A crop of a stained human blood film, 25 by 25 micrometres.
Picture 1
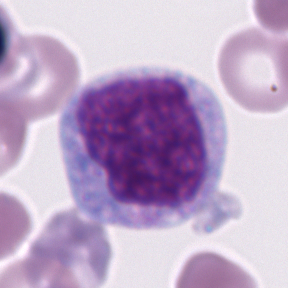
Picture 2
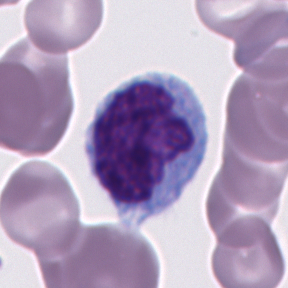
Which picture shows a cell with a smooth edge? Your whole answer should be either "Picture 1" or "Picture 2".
Picture 1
